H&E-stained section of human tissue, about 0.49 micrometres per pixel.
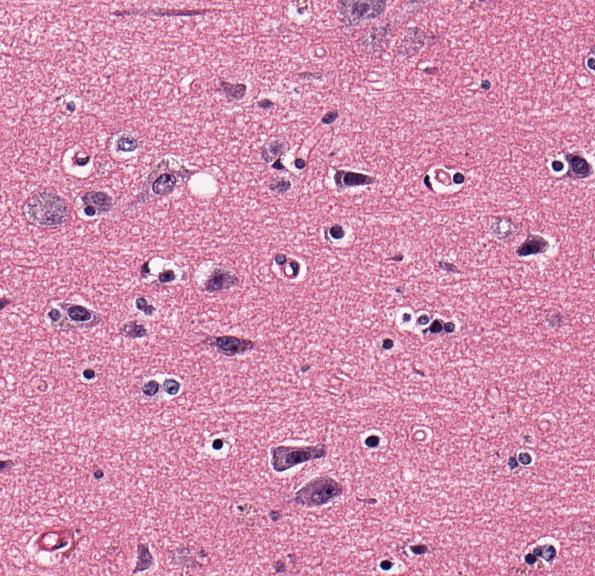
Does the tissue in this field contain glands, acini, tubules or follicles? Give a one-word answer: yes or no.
No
